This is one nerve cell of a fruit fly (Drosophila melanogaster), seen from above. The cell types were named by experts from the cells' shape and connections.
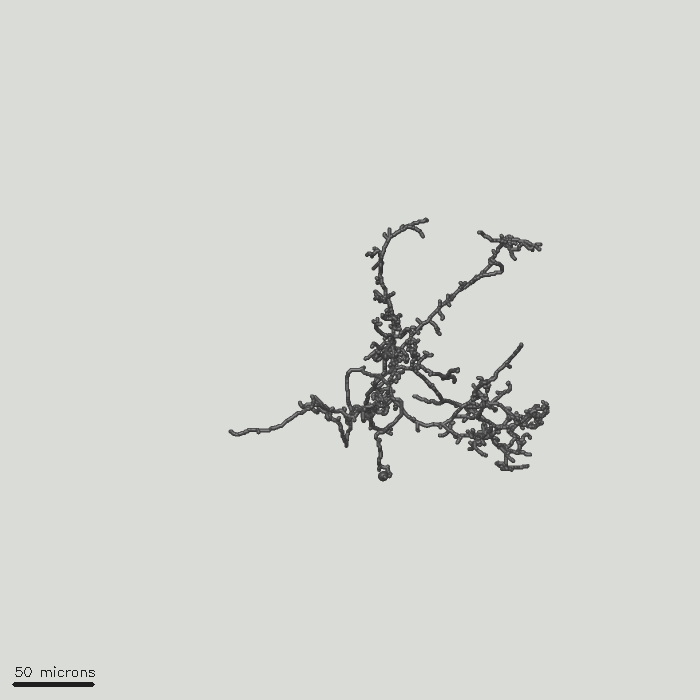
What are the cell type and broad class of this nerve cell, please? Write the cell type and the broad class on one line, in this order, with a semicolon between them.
SMP547; central-brain intrinsic neuron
